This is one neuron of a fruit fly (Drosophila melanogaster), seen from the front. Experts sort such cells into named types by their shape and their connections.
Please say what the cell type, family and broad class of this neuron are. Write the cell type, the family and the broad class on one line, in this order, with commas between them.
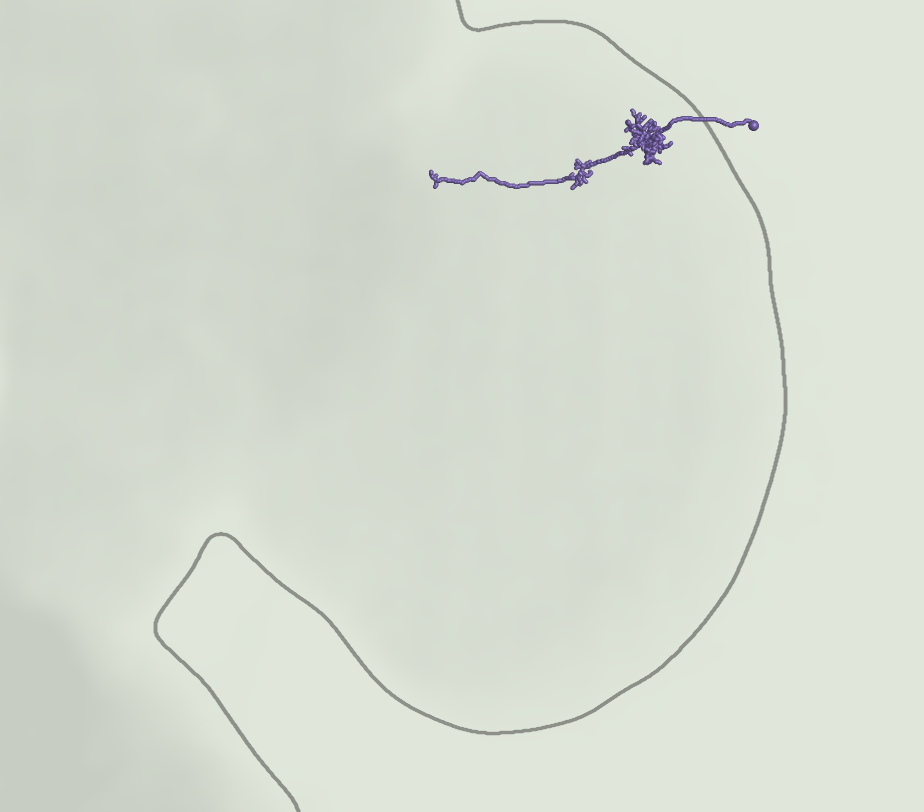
Tm4, Tm, optic-lobe intrinsic neuron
